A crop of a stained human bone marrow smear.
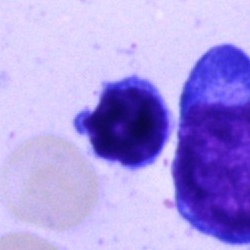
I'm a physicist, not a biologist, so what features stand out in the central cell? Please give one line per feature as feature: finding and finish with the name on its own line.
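Outline: small rounded bleb poking out on the left
Nuclear size: takes up nearly all of the cell
Rim: very thin cytoplasm, deep blue
Chromatin: dense, dark purple, little detail inside
Kind: lymphocyte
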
